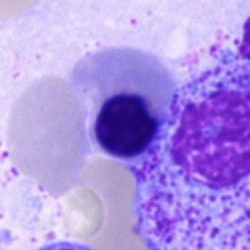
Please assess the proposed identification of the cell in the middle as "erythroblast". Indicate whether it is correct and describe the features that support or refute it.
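Chromatin first: it is dense and stains an almost uniform dark purple.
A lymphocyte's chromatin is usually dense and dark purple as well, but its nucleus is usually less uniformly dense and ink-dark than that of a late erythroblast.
Density and dark colour would therefore suit both names, while the near-even darkness goes with erythroblast and against lymphocyte. Cytoplasm next: pale bluish-grey around the nucleus, with no visible granules.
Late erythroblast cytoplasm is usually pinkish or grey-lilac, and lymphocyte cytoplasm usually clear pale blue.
Nucleolus: none can be seen. Verdict: erythroblast fits this cell.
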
